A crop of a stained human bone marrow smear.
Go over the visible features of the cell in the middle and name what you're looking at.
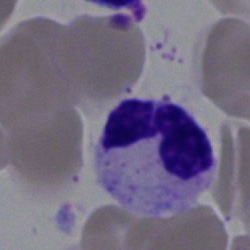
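Outline first: roughly round, with a smooth edge. Chromatin next: dark purple and coarsely clumped. Cytoplasm last: plentiful and pale lilac-grey. This is a segmented neutrophil.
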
